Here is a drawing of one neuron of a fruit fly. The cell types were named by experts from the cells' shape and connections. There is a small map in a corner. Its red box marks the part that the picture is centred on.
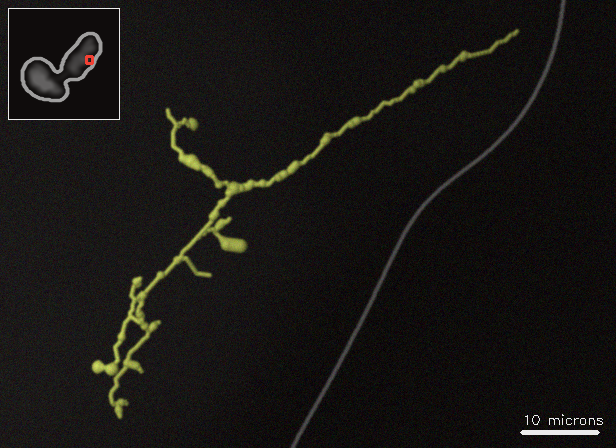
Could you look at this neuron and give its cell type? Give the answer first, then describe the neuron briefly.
It is of cell type SNta21. It is a sensory neuron entering the nerve cord. No cell body is drawn. From left to right in the picture it spans about 55 microns. There are a dozen or fewer branch ends.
